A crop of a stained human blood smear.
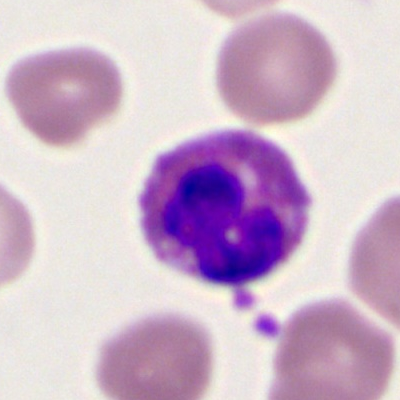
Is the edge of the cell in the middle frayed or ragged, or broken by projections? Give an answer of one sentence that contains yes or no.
Yes, ragged or frayed parts, or projections, blebs or tags, are present on the cell's outline.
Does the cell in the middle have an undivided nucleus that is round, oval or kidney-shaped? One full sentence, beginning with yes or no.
No, the nucleus of this cell is divided into two or more lobes.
